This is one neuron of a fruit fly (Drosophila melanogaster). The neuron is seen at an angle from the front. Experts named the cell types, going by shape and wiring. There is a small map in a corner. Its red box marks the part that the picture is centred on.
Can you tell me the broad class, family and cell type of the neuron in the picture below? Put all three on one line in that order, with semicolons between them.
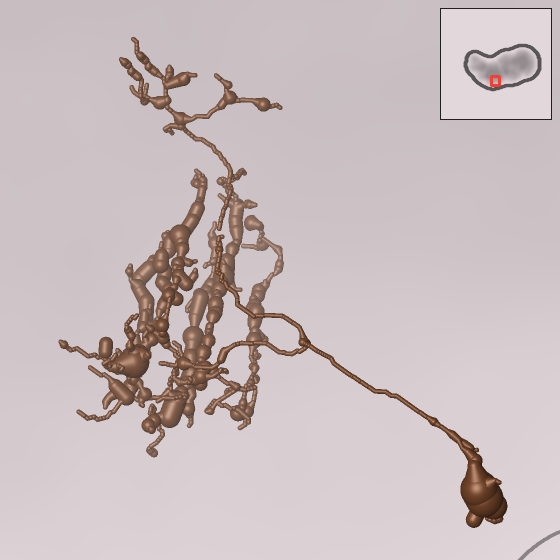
optic-lobe intrinsic neuron; Dm; Dm9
